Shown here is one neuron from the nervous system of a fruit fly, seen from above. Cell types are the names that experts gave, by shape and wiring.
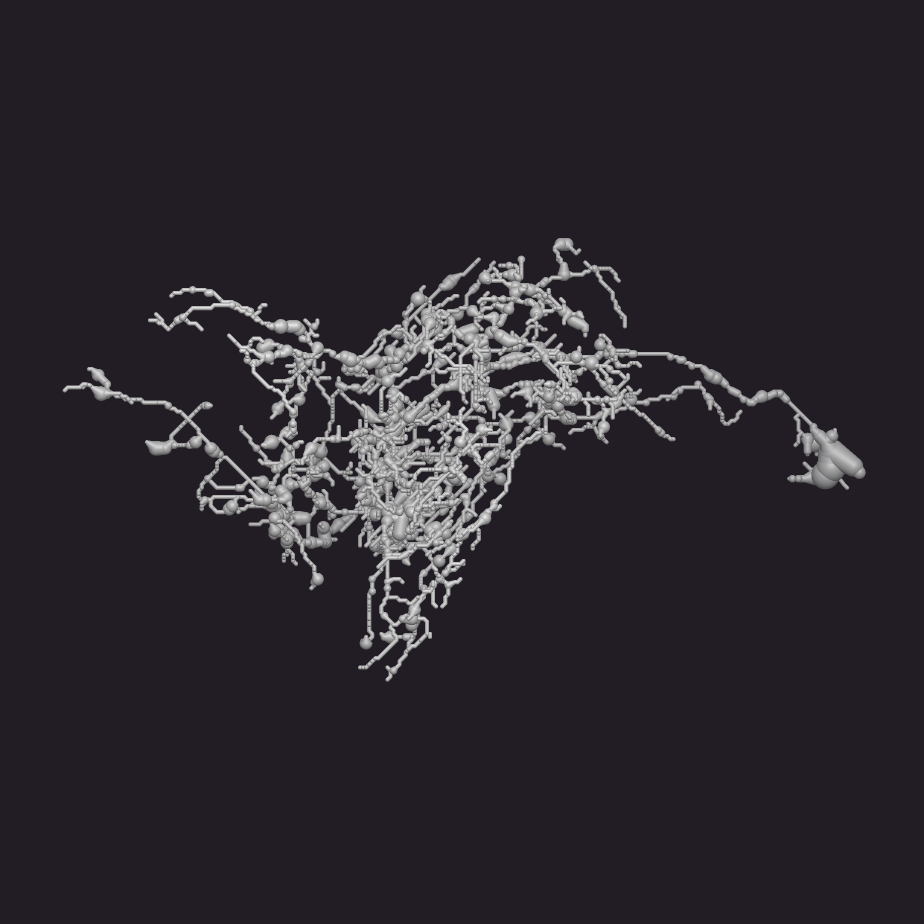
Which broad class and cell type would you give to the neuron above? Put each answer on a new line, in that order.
central-brain intrinsic neuron
GNG045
